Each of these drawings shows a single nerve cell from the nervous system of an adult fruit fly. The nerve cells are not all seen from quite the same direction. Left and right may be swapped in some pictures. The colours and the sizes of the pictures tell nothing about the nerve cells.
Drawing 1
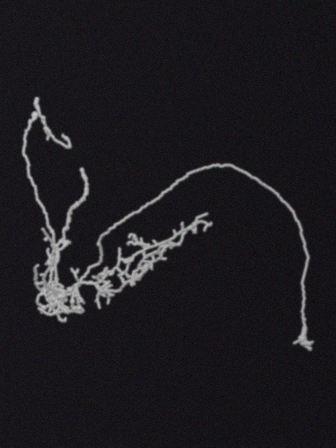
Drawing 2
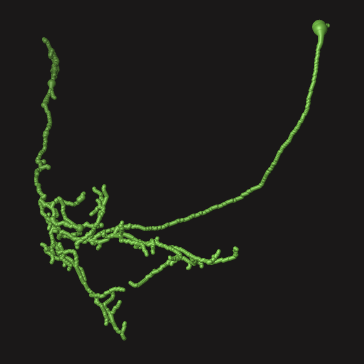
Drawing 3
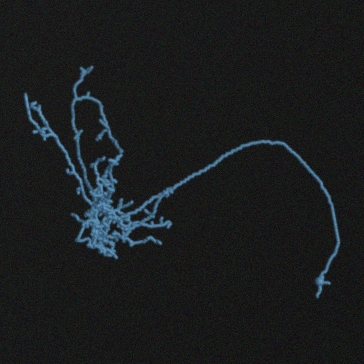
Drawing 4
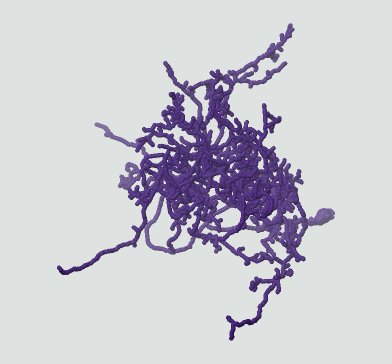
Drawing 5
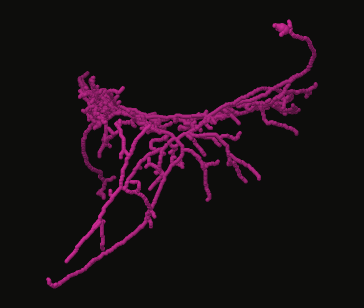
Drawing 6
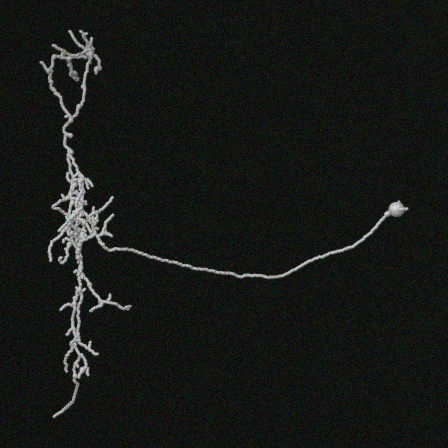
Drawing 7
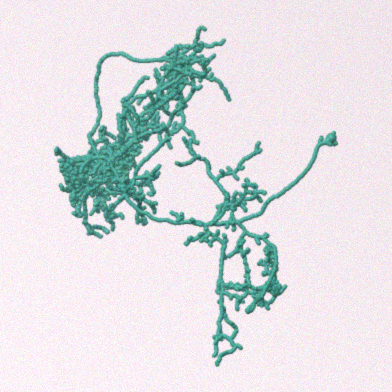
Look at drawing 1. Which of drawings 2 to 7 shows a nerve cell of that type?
Drawing 2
